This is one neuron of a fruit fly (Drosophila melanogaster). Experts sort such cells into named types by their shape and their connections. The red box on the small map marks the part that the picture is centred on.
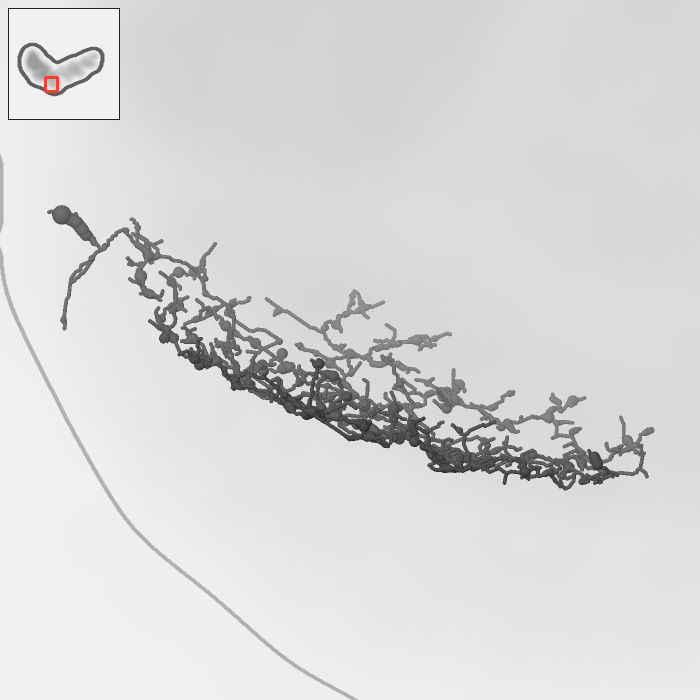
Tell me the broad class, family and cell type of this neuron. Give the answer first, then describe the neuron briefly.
This is an optic-lobe intrinsic neuron. Its family is Cm. The cell type is Cm26. As drawn here it is wider than it is tall.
